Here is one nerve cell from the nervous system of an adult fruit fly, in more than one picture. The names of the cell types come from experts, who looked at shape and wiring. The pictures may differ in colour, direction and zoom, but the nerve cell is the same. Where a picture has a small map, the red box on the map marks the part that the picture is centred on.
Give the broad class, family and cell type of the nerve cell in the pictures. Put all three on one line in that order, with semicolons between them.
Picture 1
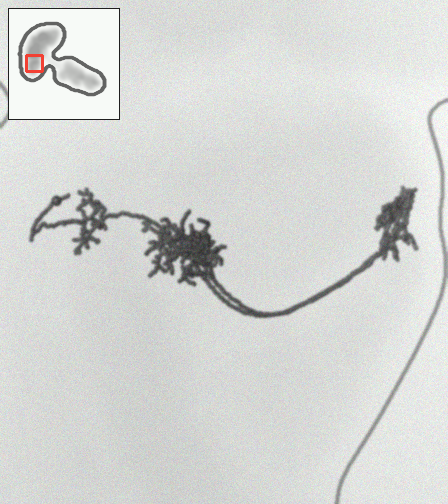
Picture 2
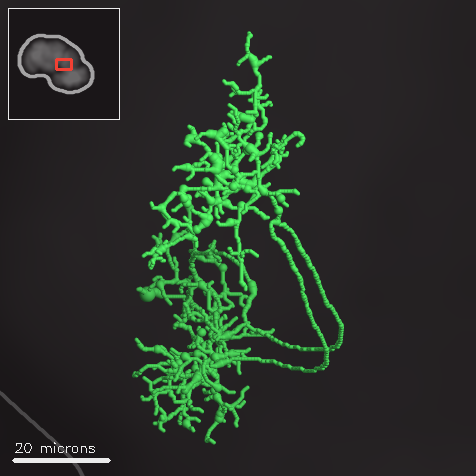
optic-lobe intrinsic neuron; TmY; TmY19a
